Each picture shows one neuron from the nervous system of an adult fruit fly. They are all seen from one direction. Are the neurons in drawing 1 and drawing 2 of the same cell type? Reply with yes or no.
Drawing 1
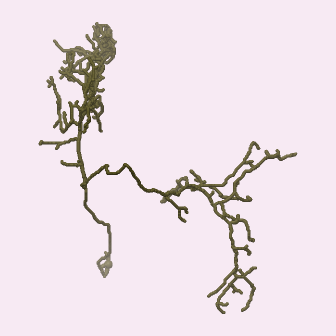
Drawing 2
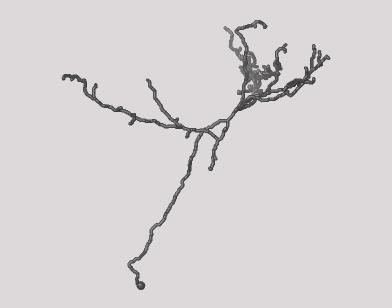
no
